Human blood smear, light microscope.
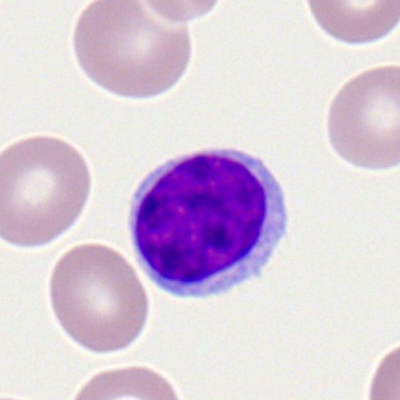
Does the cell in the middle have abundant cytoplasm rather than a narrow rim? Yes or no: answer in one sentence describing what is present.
No, scant cytoplasm surrounds the nucleus of this cell.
